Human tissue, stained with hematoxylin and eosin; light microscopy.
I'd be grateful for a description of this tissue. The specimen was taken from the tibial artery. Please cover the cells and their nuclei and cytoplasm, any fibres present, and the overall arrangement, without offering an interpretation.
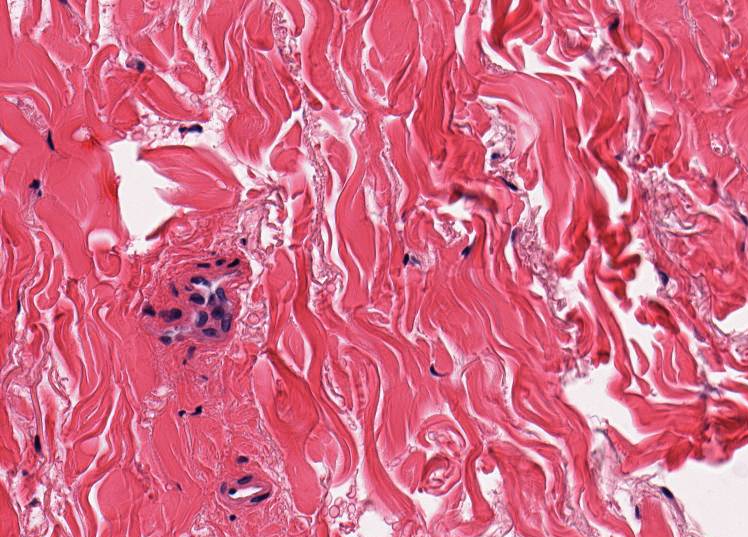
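Look first at the collagen bundles: most run roughly from top to bottom of the field, curving as they go. Between them, cells are few, seen mostly as small, dark, flattened nuclei. Empty white clefts part many of the bundles, and near the upper left there is a larger gap. You won't find any fat cells here.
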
